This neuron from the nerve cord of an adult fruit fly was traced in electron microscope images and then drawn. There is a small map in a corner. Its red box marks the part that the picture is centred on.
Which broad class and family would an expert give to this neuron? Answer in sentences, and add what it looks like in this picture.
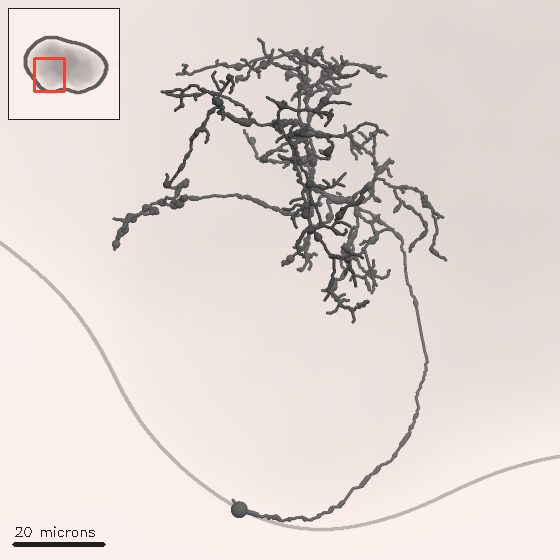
Its broad class is nerve-cord intrinsic neuron. Its family is hemilineage 04B. By the scale bar it is about 110 microns tall in this view. The picture shows dozens of branch ends.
